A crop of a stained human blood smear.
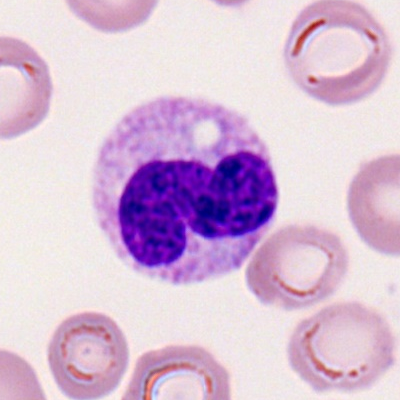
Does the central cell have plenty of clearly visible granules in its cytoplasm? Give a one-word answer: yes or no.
Yes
